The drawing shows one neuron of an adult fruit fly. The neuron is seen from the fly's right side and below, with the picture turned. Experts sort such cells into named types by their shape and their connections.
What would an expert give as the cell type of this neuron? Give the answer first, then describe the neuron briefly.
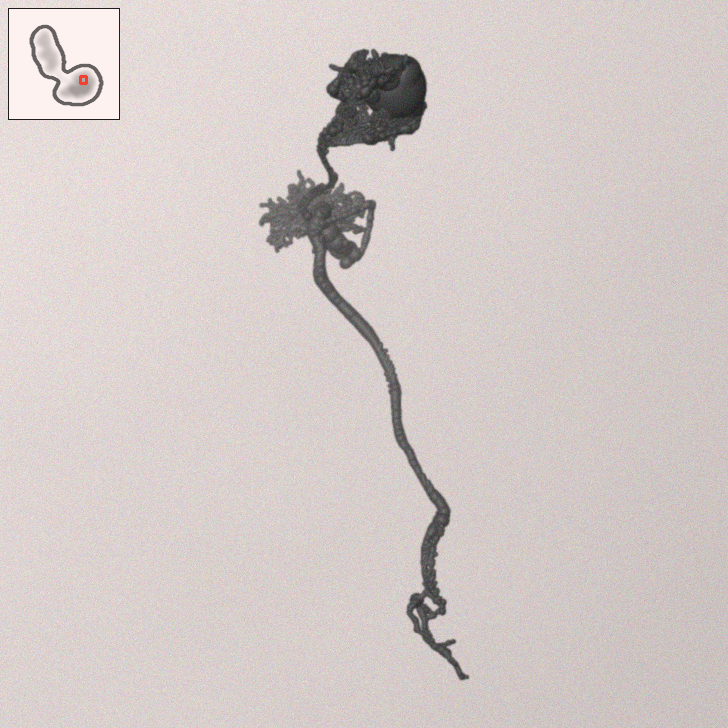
It is of cell type T1. Its broad class is optic-lobe intrinsic neuron. Dozens of branch ends can be seen. In this view it is more than twice as tall as it is wide.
